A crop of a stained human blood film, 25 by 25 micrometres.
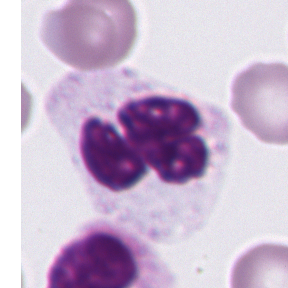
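Segmented neutrophil. Count its nucleus with me: three separate lobes, with dark purple, coarsely clumped chromatin. Fine, sparse purplish granules are scattered through the cytoplasm. Notice, too, that the outline is slightly irregular rather than smoothly round.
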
